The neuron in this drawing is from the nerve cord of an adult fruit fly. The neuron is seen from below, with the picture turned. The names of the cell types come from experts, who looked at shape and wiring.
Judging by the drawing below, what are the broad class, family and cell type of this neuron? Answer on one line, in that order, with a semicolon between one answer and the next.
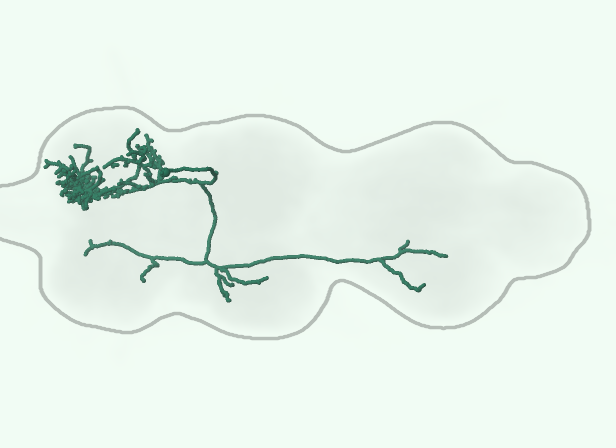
nerve-cord intrinsic neuron; hemilineage 08B; IN08B033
